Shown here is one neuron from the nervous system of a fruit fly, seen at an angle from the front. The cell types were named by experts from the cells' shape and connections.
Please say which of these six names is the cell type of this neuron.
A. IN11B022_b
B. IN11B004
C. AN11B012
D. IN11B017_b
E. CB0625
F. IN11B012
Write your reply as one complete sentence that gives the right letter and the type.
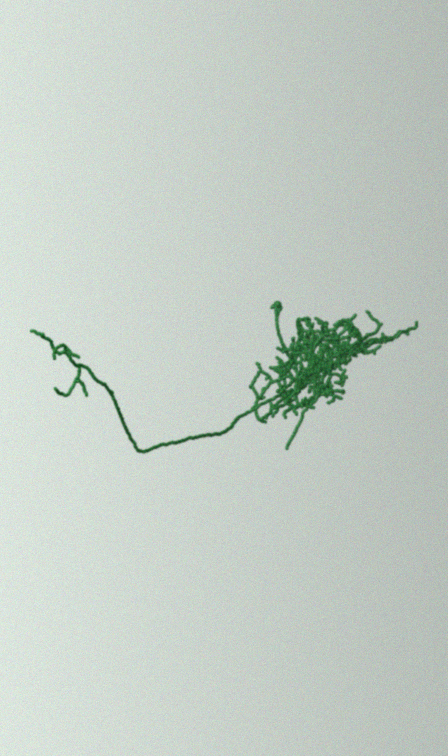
The cell type assigned to the neuron is AN11B012, under option C.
